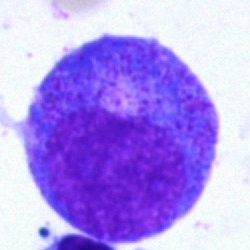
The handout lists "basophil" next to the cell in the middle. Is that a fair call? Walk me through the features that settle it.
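Outline round. Chromatin finely granular, not coarsely clumped. Cytoplasm plentiful, staining blue: goes with promyelocyte.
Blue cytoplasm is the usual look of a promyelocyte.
Edge of another dark-stained cell just below the bottom of the cell. Verdict: not basophil; the cell is a promyelocyte.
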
